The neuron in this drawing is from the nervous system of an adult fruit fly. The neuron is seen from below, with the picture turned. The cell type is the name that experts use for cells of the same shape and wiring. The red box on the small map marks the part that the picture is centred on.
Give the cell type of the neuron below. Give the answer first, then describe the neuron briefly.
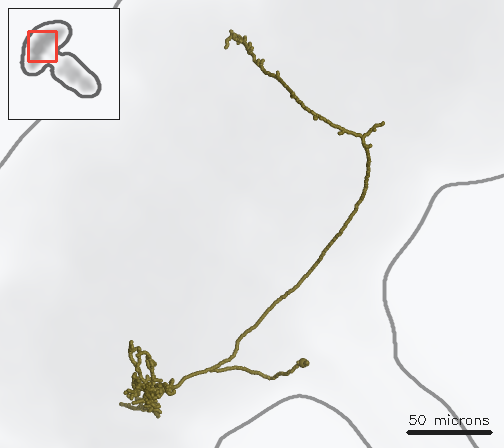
It is of cell type WED144. It is a central-brain intrinsic neuron. It is in the brain and does not reach the nerve cord. The cell body is at the bottom of the picture. By the scale bar it is about 250 microns tall in this view.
